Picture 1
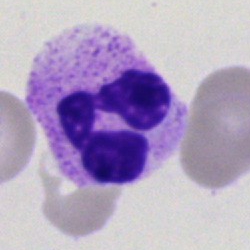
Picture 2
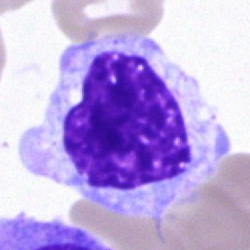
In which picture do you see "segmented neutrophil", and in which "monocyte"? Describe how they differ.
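Picture 1 shows a segmented neutrophil; picture 2 shows a monocyte. In picture 1 the nucleus is divided into three separate lobes, each staining dark purple with dense, clumped chromatin.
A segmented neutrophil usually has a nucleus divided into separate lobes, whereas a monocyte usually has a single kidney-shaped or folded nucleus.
The chromatin in picture 2 is also dark purple and clumped, but with small pale gaps. The cytoplasm differs: in picture 1 it is scattered throughout with many small purple granules, most crowded above the nucleus, while in picture 2 it is pale blue. The outline of the monocyte is irregular, with several blunt bulges, and a thin tail-like projection extends from its lower edge.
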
